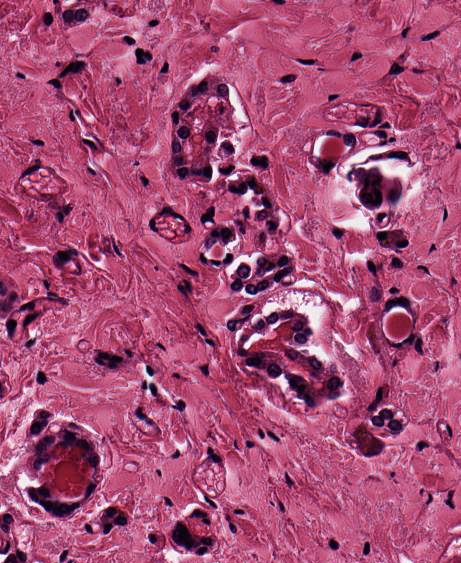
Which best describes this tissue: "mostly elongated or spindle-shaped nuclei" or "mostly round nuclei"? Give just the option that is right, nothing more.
Mostly round nuclei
